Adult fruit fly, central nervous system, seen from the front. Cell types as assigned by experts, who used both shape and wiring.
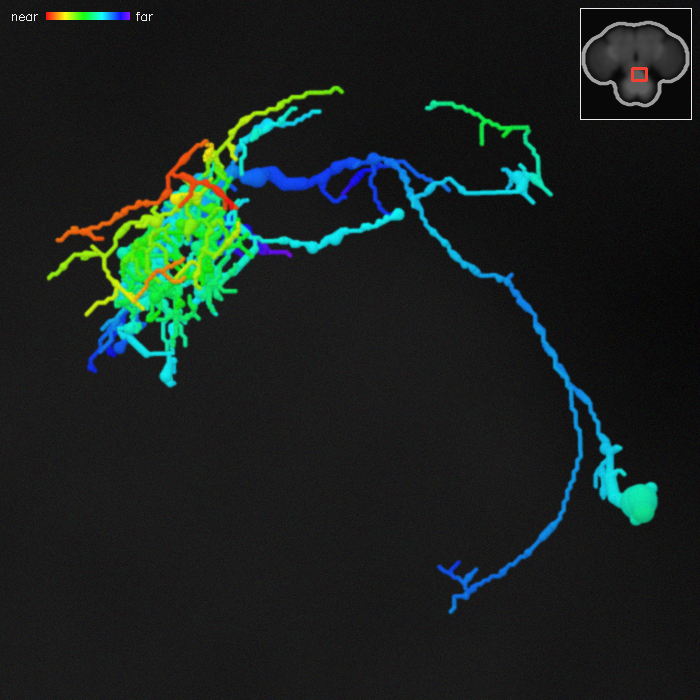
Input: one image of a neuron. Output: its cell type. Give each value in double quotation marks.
"INXXX351"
